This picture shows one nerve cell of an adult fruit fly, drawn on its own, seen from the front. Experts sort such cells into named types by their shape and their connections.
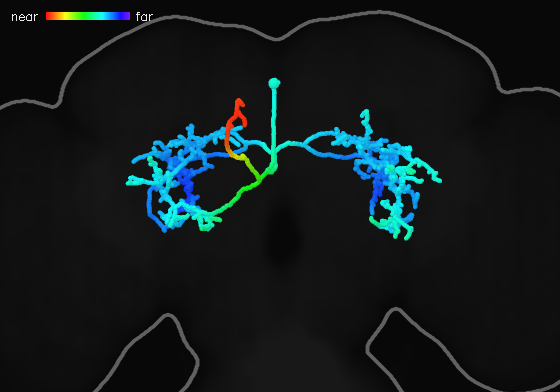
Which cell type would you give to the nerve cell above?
PLP132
